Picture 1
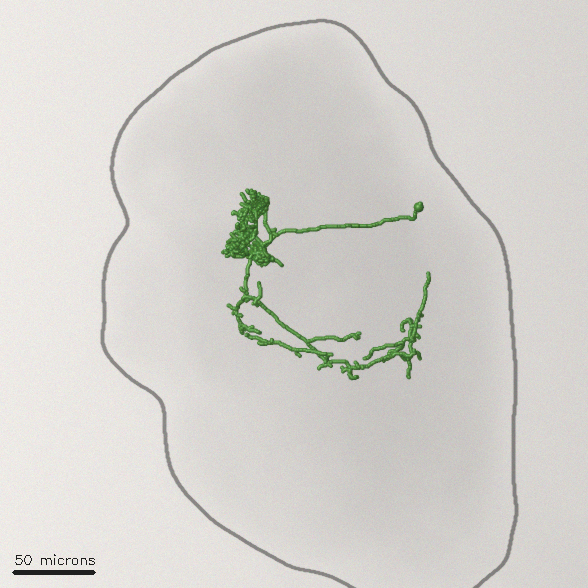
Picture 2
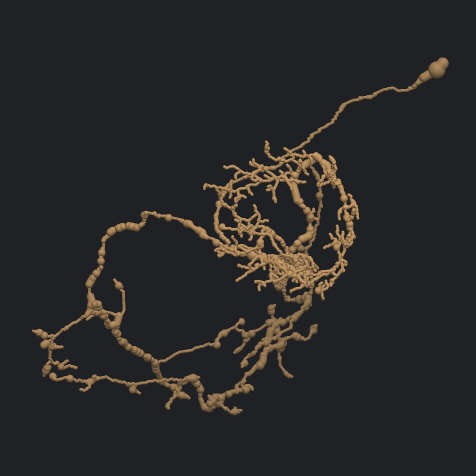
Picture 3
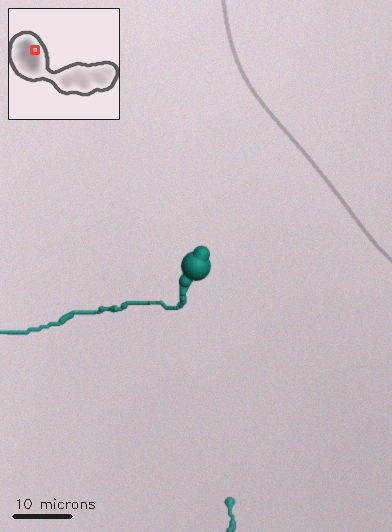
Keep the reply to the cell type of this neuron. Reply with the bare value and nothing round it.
ExR8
